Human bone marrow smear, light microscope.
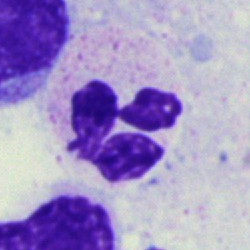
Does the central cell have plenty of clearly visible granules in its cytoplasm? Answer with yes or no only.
Yes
